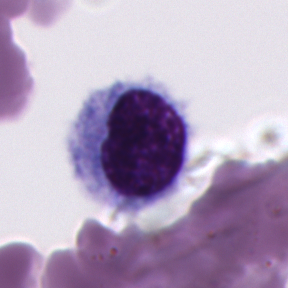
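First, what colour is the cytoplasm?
Pale blue, as far as I can judge.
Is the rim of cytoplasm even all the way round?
No, it is much wider on the left than on the right.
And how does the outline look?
Ragged, with fine fuzzy projections, and I find no vacuoles in the cytoplasm.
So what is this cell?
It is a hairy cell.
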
